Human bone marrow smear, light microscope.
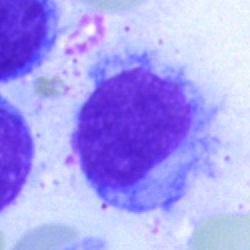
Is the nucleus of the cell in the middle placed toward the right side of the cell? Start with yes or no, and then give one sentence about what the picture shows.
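No. The cytoplasm is wider on the lower right side than on the upper left.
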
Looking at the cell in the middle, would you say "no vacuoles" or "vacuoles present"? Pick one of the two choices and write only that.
No vacuoles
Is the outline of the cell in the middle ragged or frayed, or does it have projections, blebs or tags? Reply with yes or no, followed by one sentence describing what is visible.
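Yes. The outer edge of the cytoplasm is ragged and fuzzy rather than smooth.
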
